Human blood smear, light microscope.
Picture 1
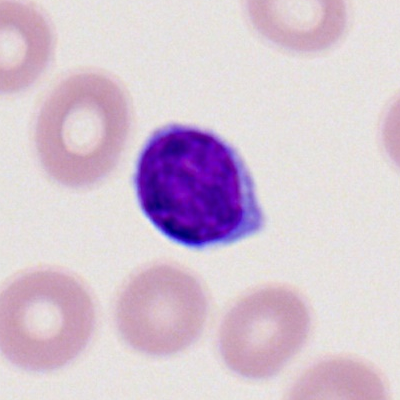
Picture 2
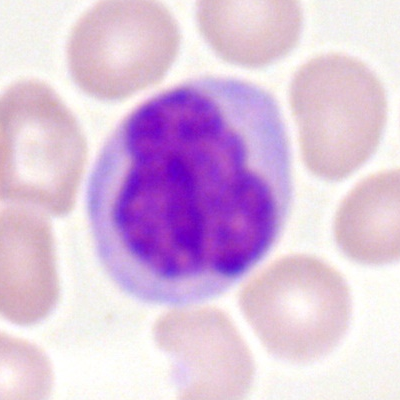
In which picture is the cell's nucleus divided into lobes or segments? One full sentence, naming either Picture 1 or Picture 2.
The nucleus is divided into two or more lobes in picture 2.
